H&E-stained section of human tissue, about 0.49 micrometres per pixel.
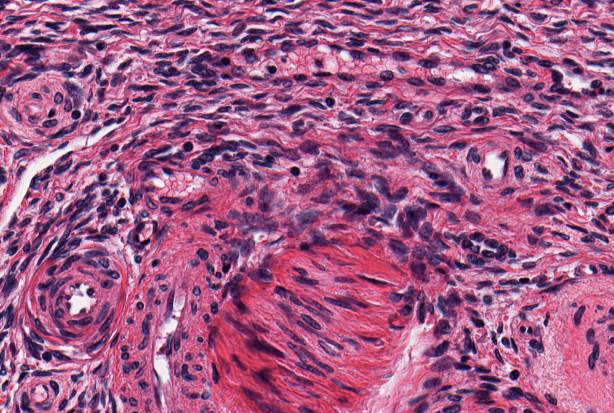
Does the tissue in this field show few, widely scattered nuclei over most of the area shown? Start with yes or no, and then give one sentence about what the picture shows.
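No. Most of the field is densely cellular stroma made of spindle cells packed closely together.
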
